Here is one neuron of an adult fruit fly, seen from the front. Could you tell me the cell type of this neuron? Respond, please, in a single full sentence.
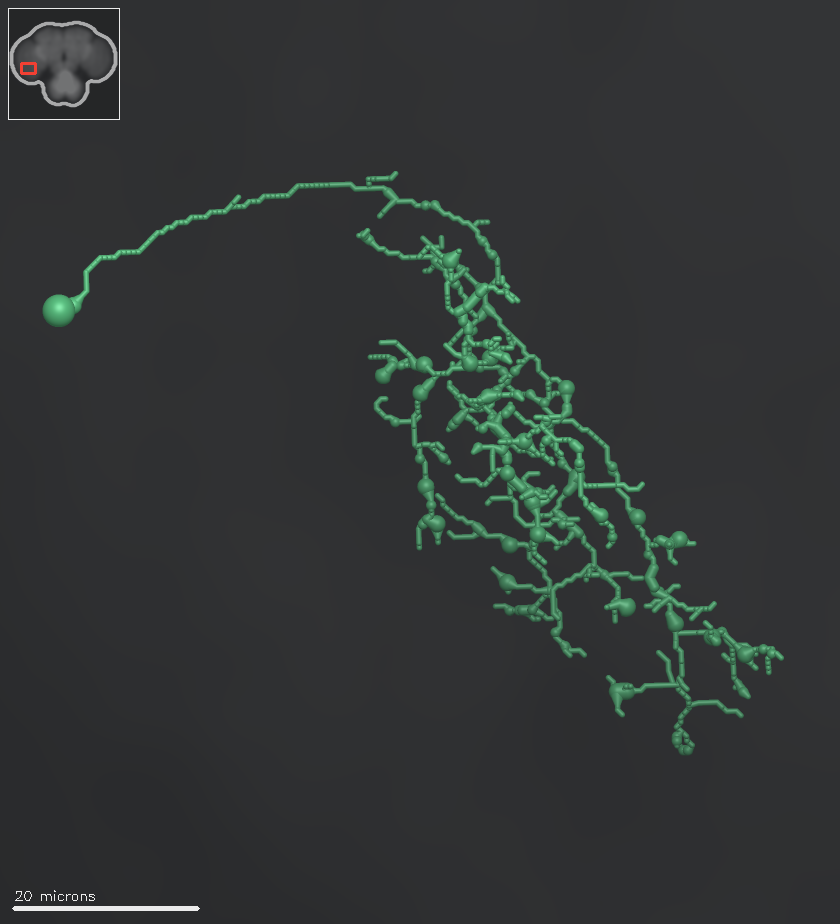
This neuron is an instance of the cell type Cm7.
